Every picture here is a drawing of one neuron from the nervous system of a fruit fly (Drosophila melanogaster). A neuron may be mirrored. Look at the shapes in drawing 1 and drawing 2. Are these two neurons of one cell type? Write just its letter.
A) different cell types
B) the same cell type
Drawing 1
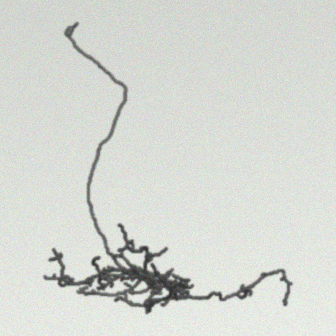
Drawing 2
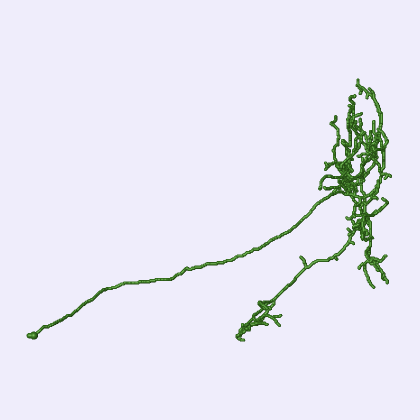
B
